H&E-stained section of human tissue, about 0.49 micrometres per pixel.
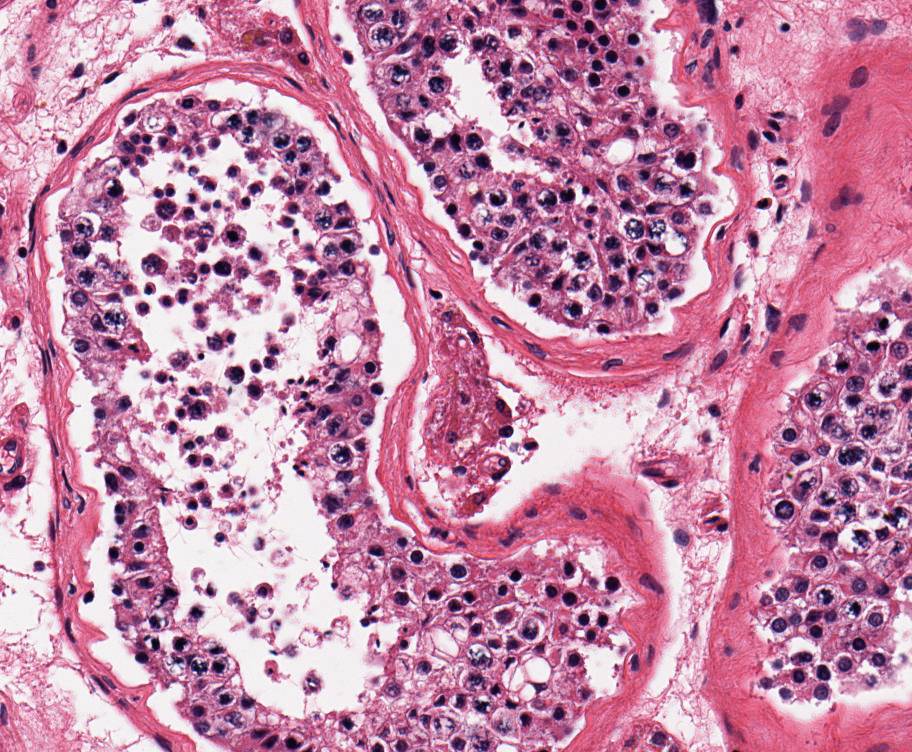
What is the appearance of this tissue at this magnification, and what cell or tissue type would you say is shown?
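Inside the tubules, the cells stack in several layers instead of making a single row along the wall. Many are rounded, with round central nuclei and pale to clear cytoplasm. The centre of the large left tubule, I see, holds many loose, detached cells and small dark round nuclei scattered through open space. Nowhere in the field are fat cells. This tissue is testis.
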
